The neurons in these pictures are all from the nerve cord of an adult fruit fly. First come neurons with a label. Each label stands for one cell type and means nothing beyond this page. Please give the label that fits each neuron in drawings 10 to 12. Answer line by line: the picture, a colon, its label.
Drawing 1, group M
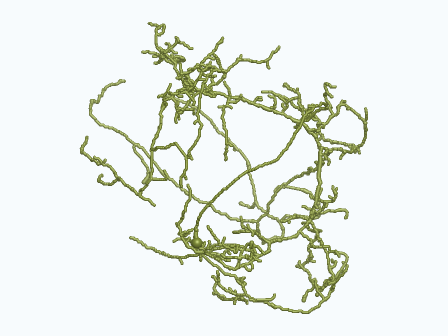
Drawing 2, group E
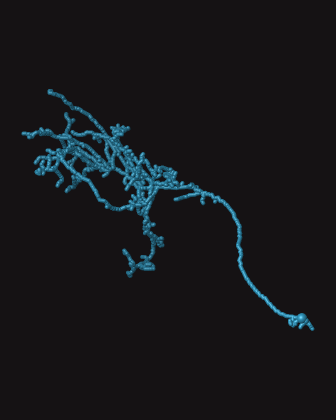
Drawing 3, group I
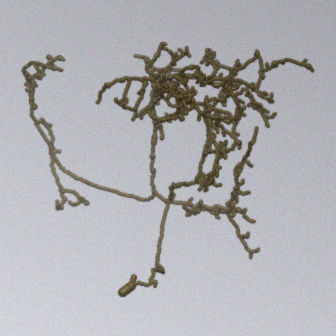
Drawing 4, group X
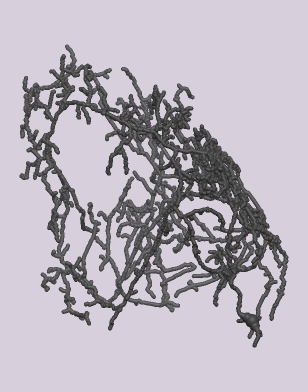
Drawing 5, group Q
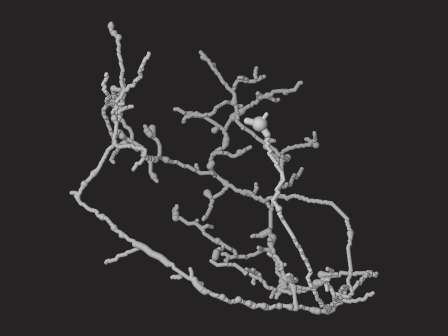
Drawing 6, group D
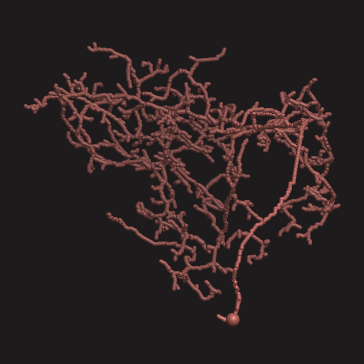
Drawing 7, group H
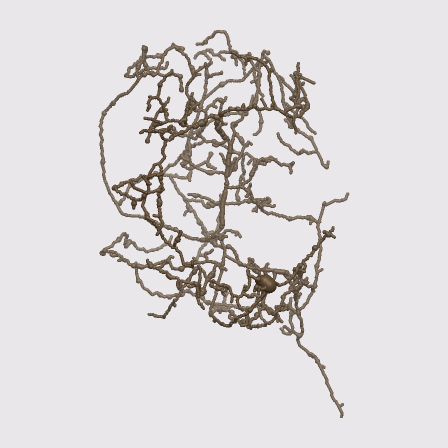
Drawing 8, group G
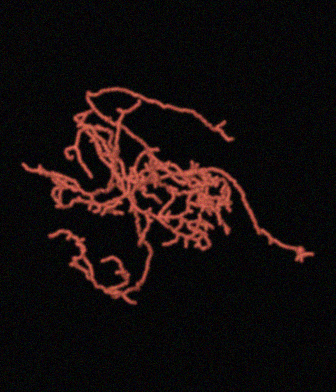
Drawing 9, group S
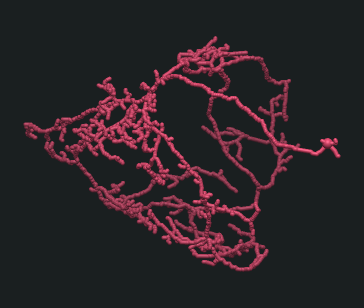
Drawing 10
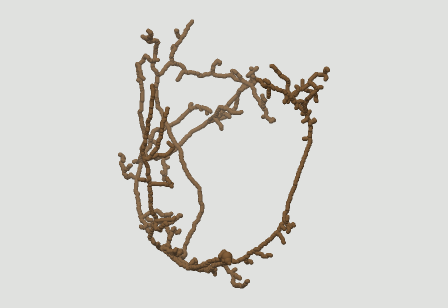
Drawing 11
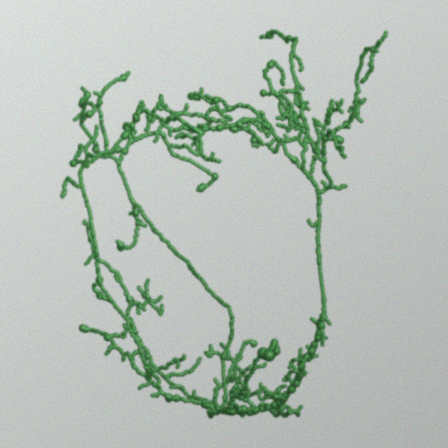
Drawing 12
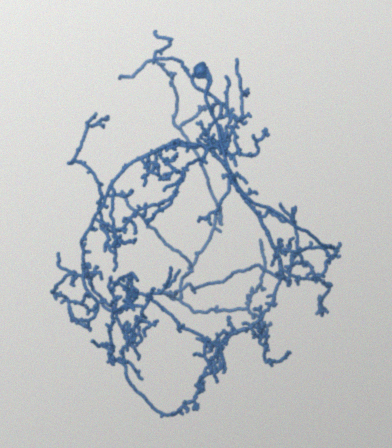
10: group Q
11: group Q
12: group M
